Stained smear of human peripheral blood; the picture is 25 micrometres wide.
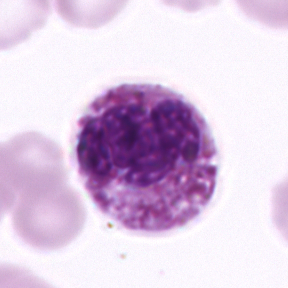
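Eosinophil in a stained smear of human peripheral blood, about 13 micrometres across. Its lobed nucleus lies across the upper part of the cell, with dark purple, coarsely clumped chromatin. Granules also lie over the nucleus, blurring parts of its edge. The cytoplasm, seen mostly in the lower part, has a pale pinkish-lilac background.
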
